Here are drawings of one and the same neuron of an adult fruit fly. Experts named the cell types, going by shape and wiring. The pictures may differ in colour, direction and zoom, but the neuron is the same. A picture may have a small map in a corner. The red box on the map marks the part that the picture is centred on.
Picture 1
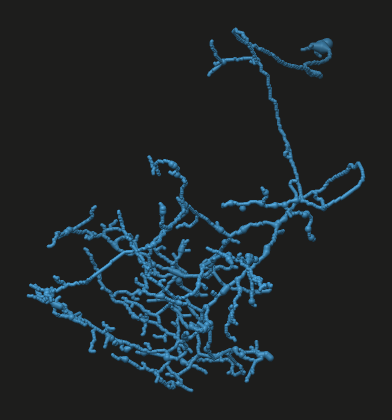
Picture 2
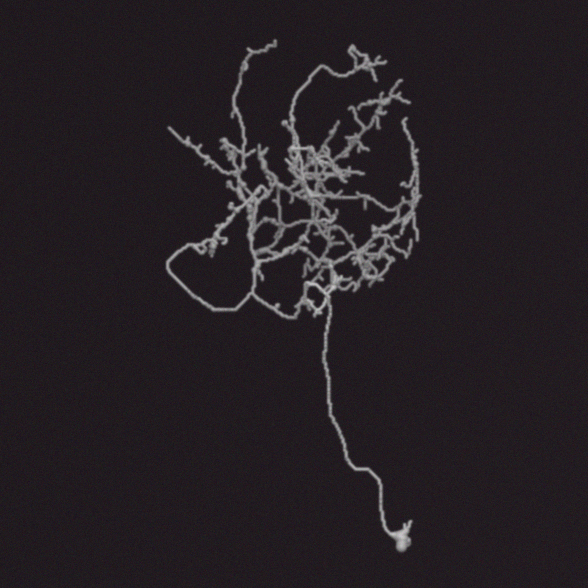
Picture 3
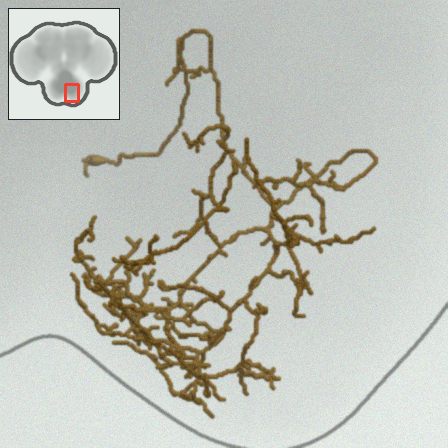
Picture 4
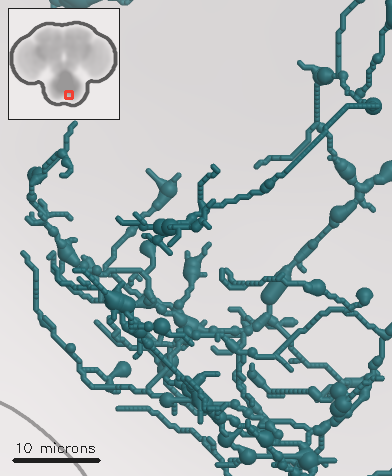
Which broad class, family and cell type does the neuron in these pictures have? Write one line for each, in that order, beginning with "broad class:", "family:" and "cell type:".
broad class: nerve-cord intrinsic neuron
family: hemilineage 03A
cell type: IN03A062_e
